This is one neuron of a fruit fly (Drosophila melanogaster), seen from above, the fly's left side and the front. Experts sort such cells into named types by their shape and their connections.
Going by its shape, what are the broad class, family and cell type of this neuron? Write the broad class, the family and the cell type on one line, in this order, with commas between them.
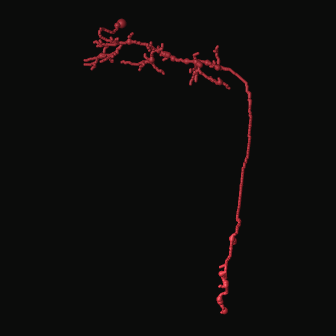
optic-lobe intrinsic neuron, Tm, Tm12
